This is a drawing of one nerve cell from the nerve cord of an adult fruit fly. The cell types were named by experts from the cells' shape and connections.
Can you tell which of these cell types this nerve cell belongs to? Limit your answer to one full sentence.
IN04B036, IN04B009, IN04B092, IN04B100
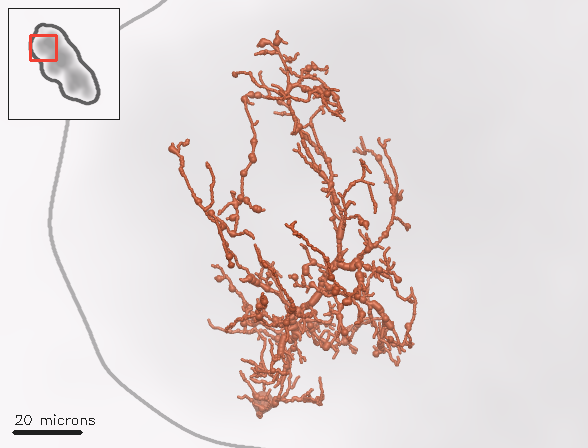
The nerve cell has IN04B092 as its cell type.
